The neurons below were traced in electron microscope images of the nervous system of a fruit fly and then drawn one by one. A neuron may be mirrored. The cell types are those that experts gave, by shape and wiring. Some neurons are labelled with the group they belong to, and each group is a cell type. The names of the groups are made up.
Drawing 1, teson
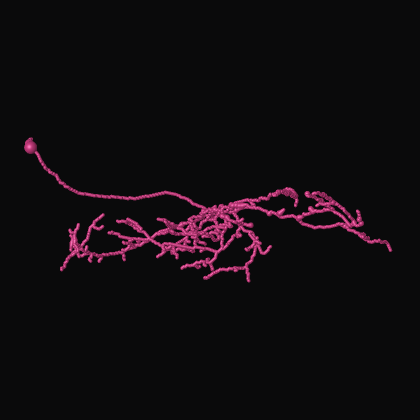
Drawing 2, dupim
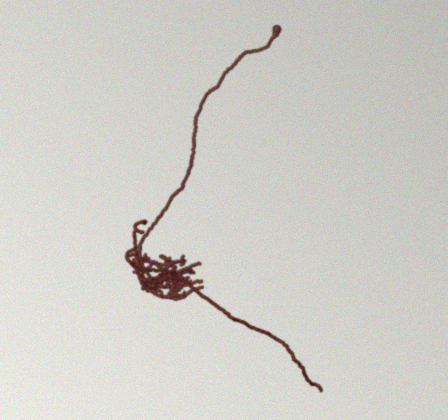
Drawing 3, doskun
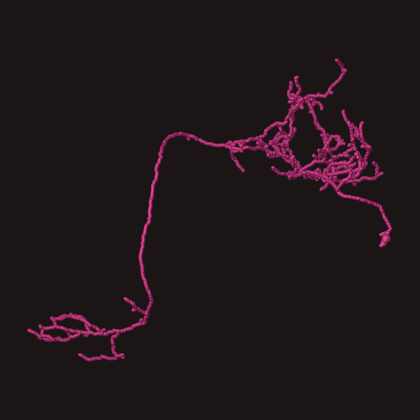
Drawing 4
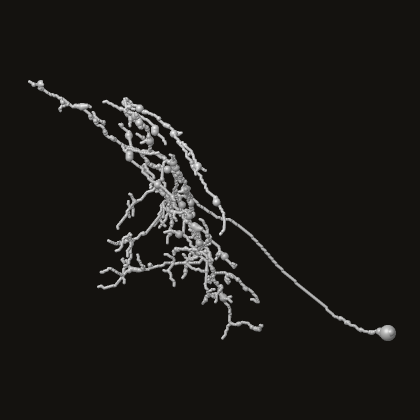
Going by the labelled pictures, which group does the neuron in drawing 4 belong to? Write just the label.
teson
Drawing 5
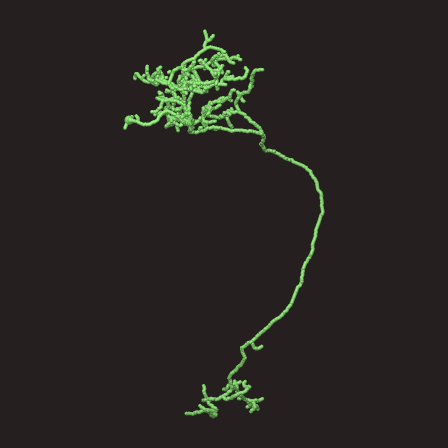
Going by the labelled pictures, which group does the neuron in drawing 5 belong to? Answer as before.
doskun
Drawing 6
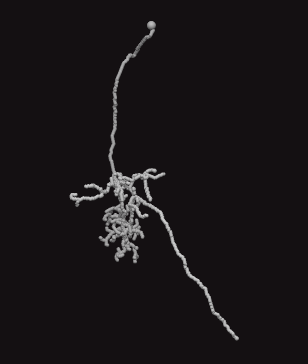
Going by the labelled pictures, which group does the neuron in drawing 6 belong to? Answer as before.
dupim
